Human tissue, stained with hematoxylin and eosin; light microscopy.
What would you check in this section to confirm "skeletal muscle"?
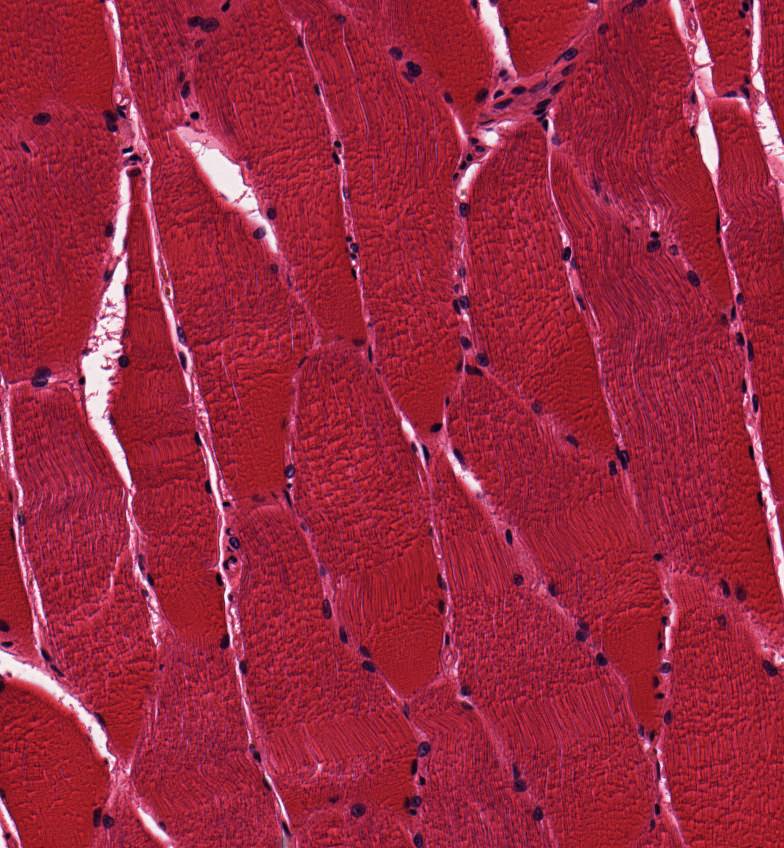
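Yes, it's skeletal muscle in this section. The nuclei are small, dark and oval, and they sit at the edges of the fibres, not in the middle. The fibre cytoplasm has taken up the eosin strongly, a deep, intense red. Only thin strands of connective tissue keep neighbouring fibres apart, and you won't find fat cells between the fibres anywhere in the field.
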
